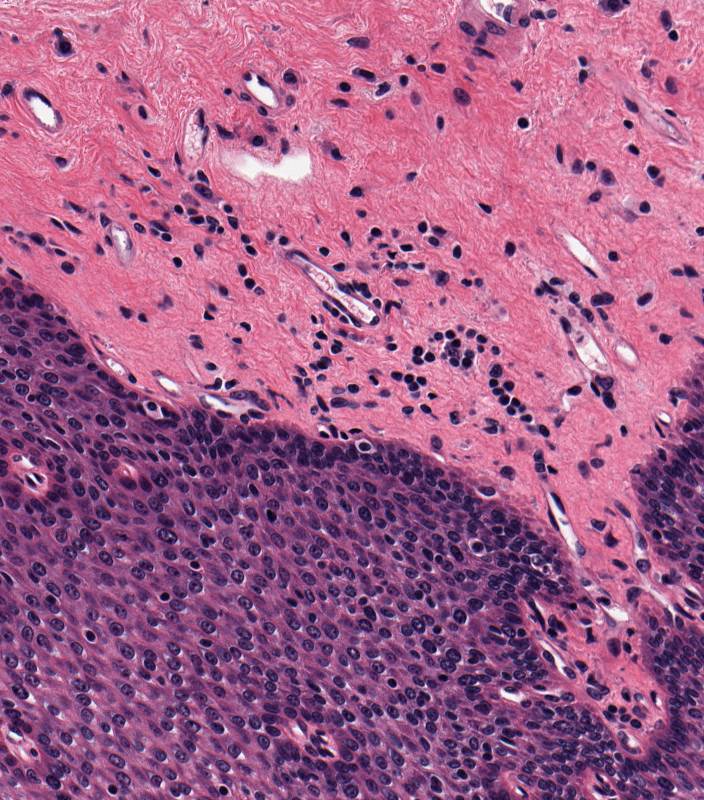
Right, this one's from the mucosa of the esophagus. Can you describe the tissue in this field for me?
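A broad epithelial sheet fills the lower field, and pink fibrous stroma fills the upper part. It is stratified: many layers of closely packed cells with oval nuclei. Along the border, the basal nuclei are darker and more crowded than those above. Small cells with round dark nuclei, consistent with lymphocytes, gather in the stroma above the border's centre.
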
